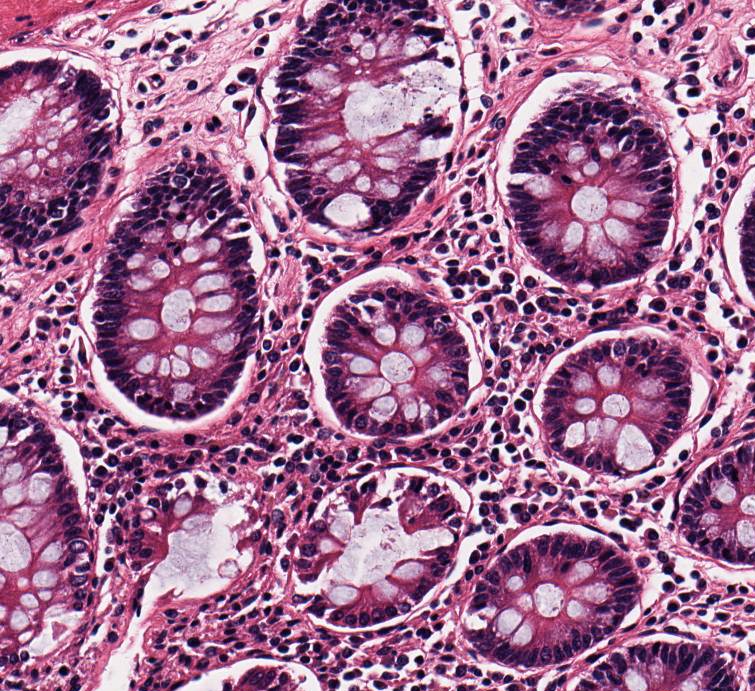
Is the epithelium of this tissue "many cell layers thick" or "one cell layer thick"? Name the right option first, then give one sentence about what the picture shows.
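One cell layer thick. Each gland is lined by a single layer of tall columnar cells whose dark, elongated nuclei sit toward the outer edge of the gland.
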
